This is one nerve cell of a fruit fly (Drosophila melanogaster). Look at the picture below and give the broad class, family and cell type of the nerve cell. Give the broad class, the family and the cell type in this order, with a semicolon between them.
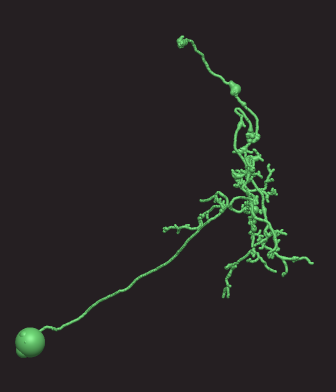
optic-lobe intrinsic neuron; Cm; Cm2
